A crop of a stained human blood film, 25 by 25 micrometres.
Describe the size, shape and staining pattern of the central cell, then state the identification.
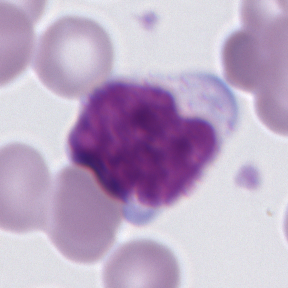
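Take the nucleus first. It measures about 13 by 11 micrometres inside a cell of about 15 by 13 micrometres, and it fills about 70% of the cell's area. Its chromatin is dark purple and coarsely clumped, in darker and lighter patches, and you won't find any nucleoli. The pale grey-blue cytoplasm lies mostly on the upper right side of the nucleus, and it shows no vacuoles. The cell is a large granular lymphocyte.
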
